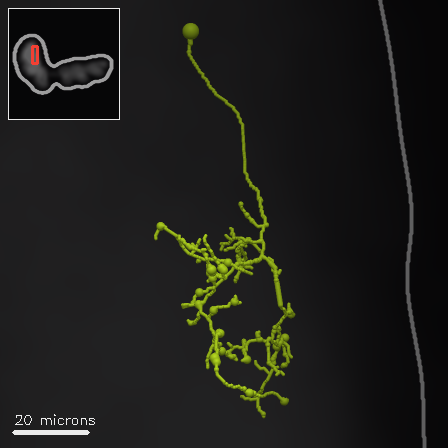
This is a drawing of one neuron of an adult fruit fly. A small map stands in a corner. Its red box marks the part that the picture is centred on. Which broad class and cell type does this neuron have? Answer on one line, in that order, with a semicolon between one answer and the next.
central-brain intrinsic neuron; CB1227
